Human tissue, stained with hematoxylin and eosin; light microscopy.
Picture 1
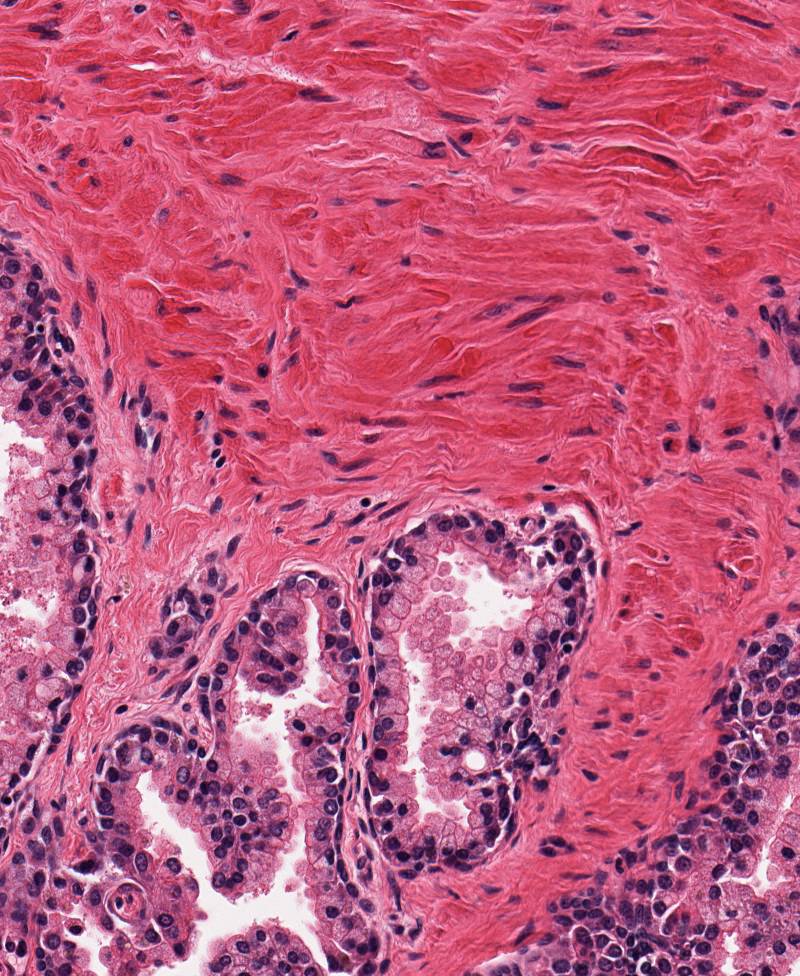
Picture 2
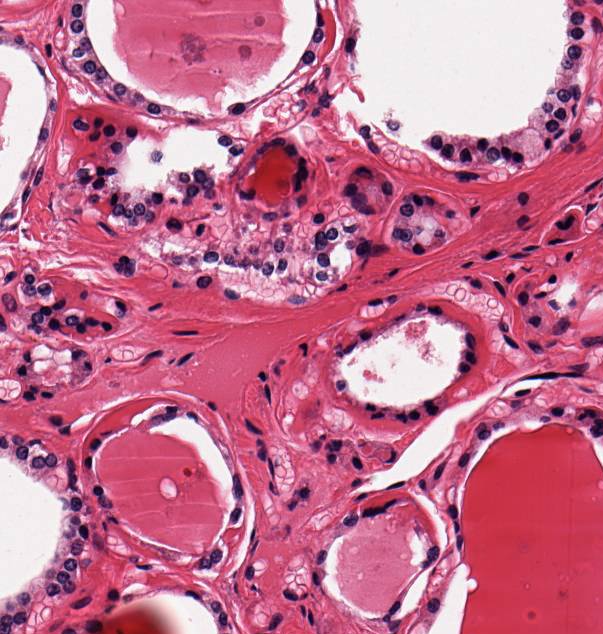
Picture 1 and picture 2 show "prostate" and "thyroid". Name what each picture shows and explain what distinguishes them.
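Picture 1: prostate. Picture 2: thyroid. Prostate glands: wavy, infolded outlines, epithelium bulging into the lumen. Prostate lining cells: pale, finely vacuolated cytoplasm; nuclei round and crowded, piled into more than one layer in places. Thyroid follicles: rounded, of varying size, lined by a single layer of cuboidal to flattened cells with round dark nuclei. Prostate stroma: muscle bundles crossing one another in differing directions, not parallel. Thyroid stroma: fibrous strands between follicles; a pink collagenous band with spindle-shaped nuclei runs from the right edge toward the left through mid-field. Thyroid lumens: many hold homogeneous eosinophilic material, deepest red in the large follicle at lower right.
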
